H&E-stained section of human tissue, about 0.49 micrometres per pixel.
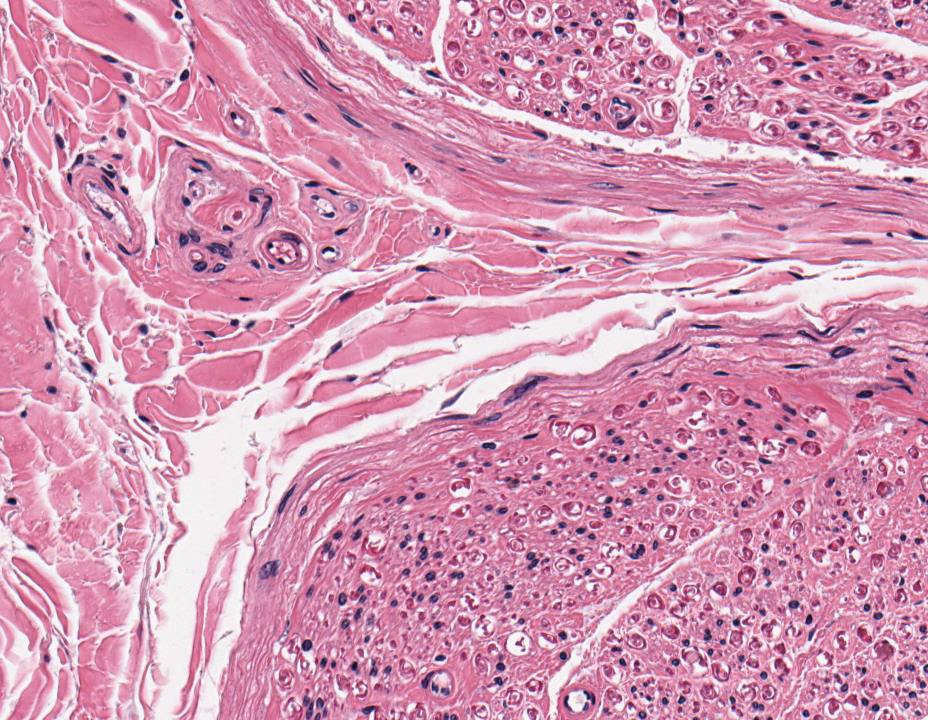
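Tibial nerve: two cross-sectioned fascicles, lower and upper right, packed with small round fibres, pink axons in pale or clear rings. The lower one has a layered sheath of flattened cells, nuclei elongated and parallel to its edge. Small dark nuclei sit singly between fibres.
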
